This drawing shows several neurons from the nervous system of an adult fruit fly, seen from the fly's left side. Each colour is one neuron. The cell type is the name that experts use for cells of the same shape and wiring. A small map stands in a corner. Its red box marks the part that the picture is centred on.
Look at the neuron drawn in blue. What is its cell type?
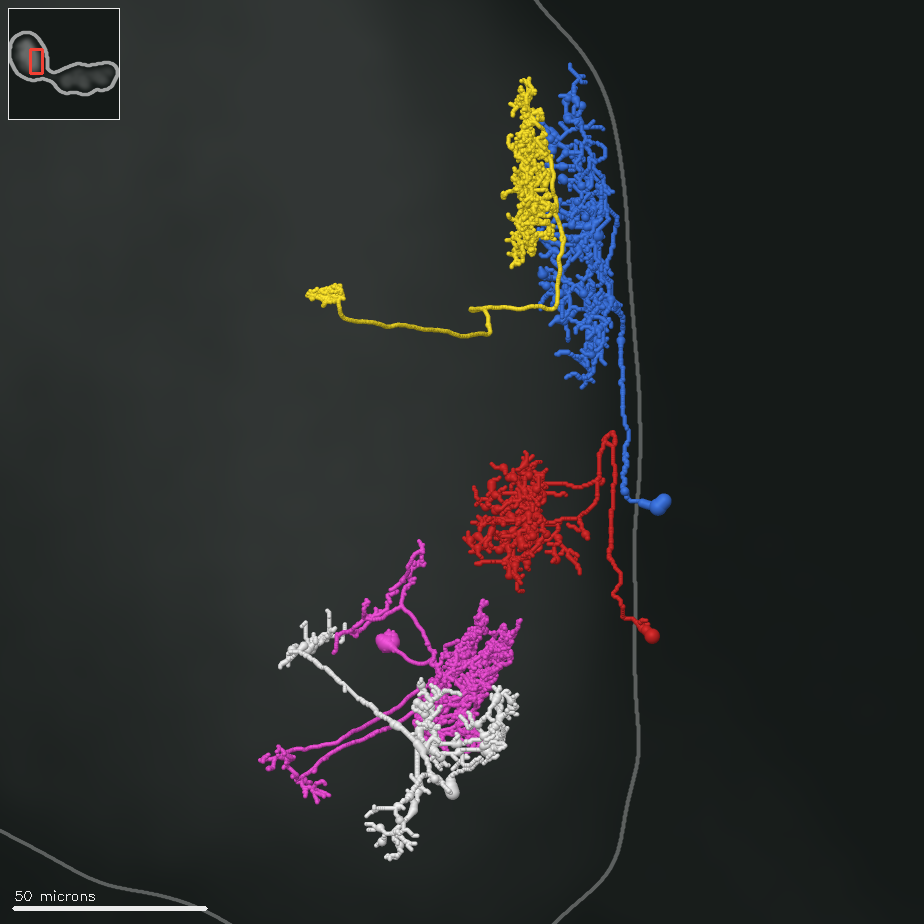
LPi3412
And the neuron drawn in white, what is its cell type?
Y12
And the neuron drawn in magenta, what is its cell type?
Y11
